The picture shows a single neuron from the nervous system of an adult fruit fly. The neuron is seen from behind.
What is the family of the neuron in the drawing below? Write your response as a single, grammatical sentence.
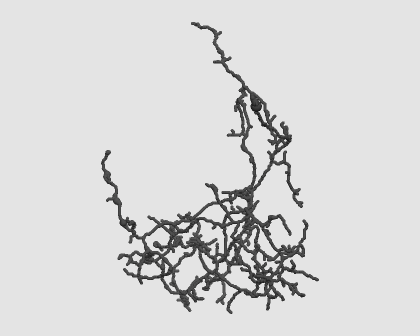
It is to family hemilineage 20A.22A that the neuron is assigned.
